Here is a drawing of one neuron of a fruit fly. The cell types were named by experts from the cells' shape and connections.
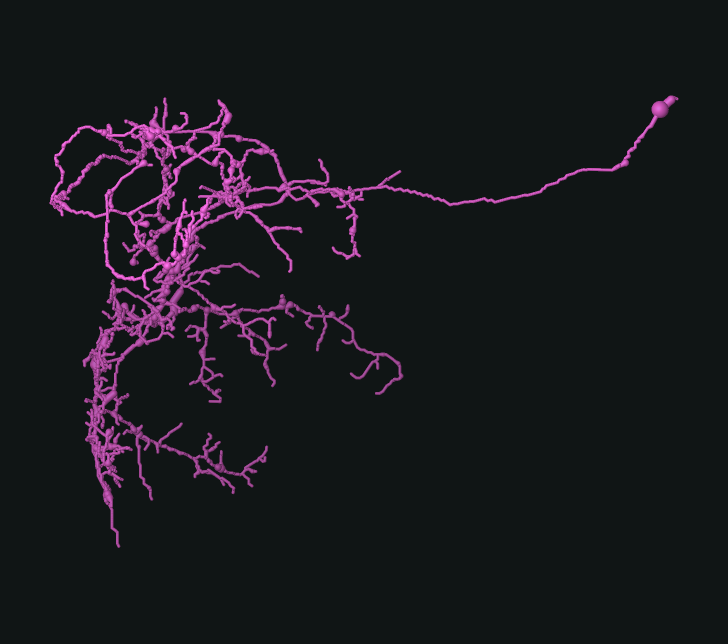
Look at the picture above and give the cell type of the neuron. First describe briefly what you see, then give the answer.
The cell body is at the upper right of the picture. More than a hundred branch ends can be seen. It is a central-brain intrinsic neuron. Its cell type is AVLP525.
